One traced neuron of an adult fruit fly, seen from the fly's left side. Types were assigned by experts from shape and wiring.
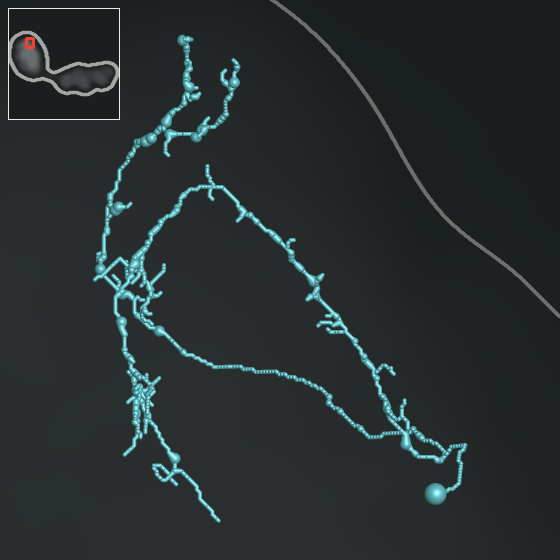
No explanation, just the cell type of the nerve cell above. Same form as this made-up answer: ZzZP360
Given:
CB4107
